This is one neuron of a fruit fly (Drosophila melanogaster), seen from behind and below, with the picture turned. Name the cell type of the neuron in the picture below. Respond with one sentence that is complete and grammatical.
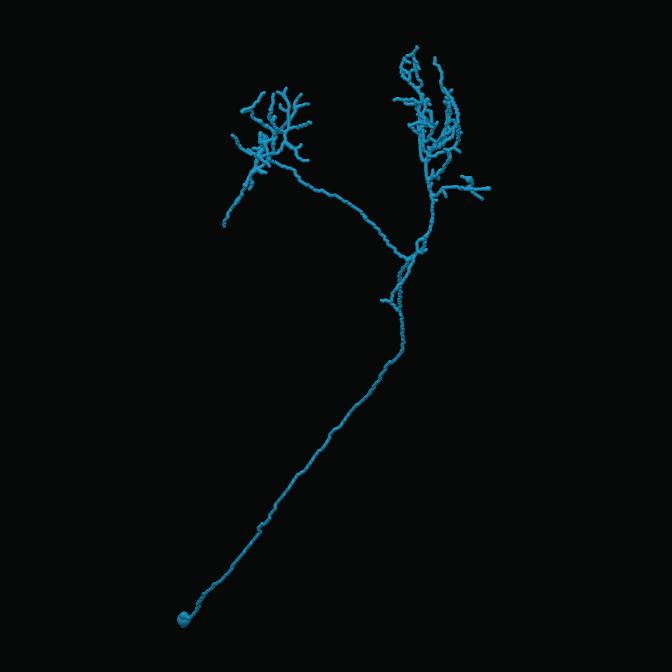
The cell type that fits this neuron is CB1394_b.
